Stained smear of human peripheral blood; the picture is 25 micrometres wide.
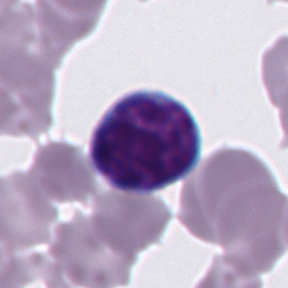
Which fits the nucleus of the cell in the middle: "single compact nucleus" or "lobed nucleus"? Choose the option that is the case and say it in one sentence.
One compact round, oval or kidney-shaped mass makes up the nucleus.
